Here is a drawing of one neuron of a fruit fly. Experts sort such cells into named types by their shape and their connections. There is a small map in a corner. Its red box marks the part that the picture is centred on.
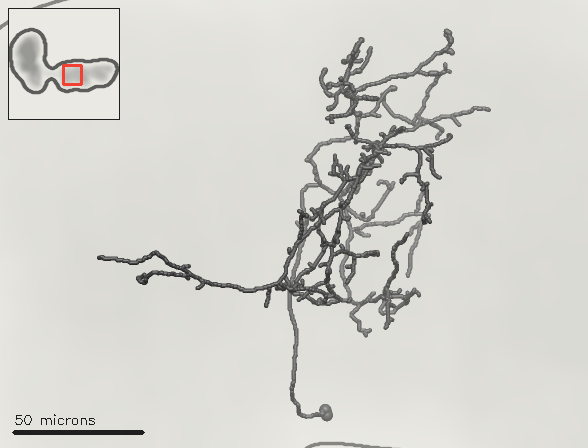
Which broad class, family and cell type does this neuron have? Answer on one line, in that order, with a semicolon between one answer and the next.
nerve-cord intrinsic neuron; hemilineage 03B; IN03B065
